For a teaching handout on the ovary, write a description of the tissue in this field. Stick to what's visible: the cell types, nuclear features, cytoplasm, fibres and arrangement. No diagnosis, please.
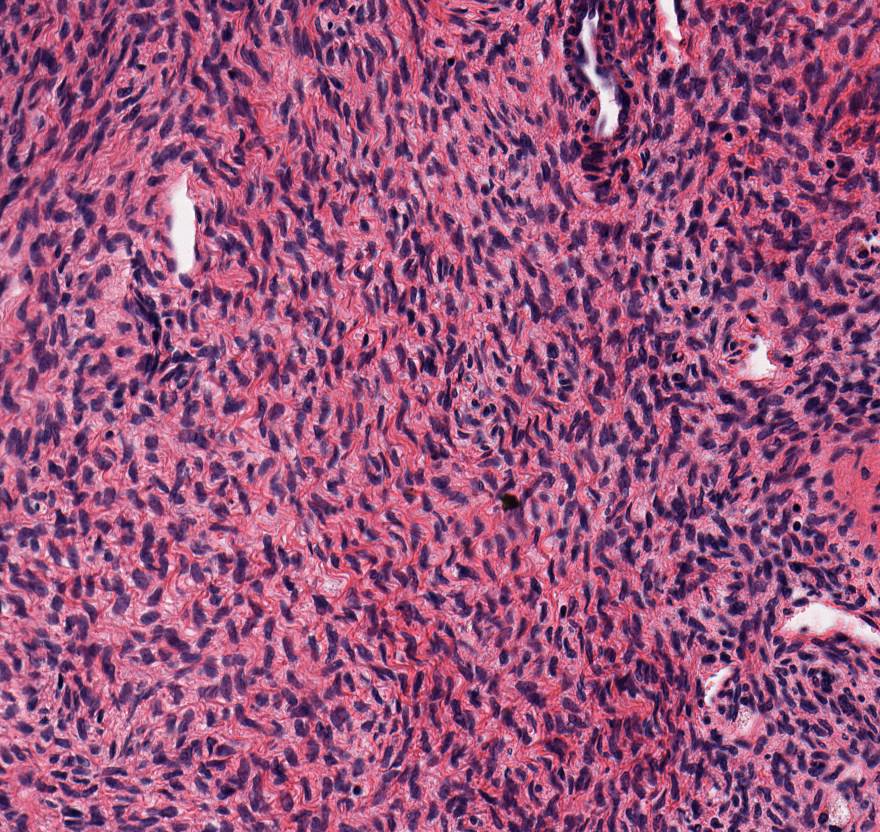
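It's a dense, solid sheet of spindle cells, no epithelium at all. Scant pink cytoplasm, cell borders hard to make out. They run in short bundles crossing haphazardly, not long parallel fascicles. Also a few small, empty slit-like spaces, say at upper left and top centre.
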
